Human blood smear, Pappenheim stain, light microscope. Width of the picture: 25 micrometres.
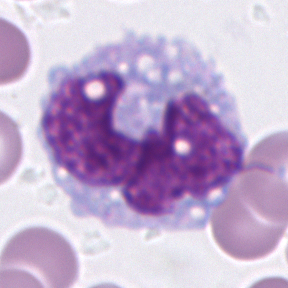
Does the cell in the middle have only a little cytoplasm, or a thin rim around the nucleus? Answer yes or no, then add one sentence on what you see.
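No. The cytoplasm is abundant and pale greyish-blue.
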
